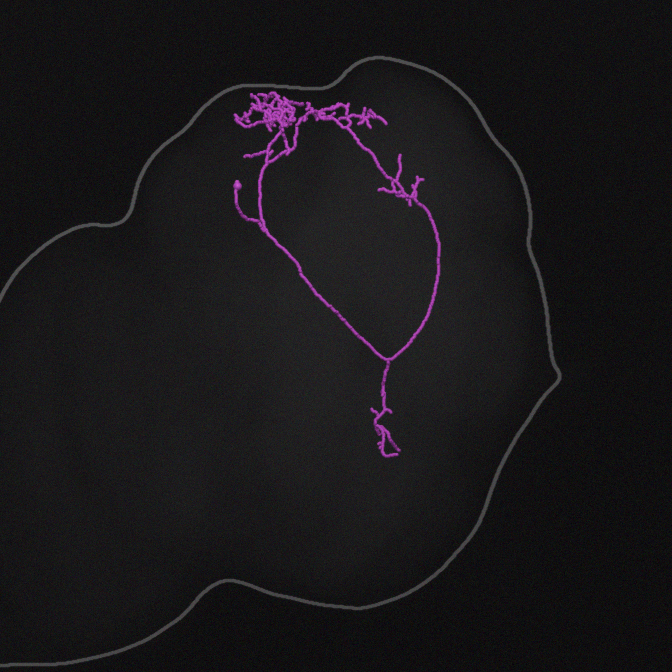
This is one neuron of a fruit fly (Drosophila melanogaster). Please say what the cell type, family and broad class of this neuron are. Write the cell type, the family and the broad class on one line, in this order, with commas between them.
CB4126, hemilineage DM2_central, central-brain intrinsic neuron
